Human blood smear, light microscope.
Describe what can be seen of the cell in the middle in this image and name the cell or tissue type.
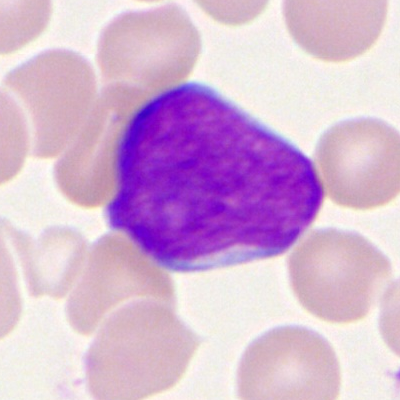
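First, the nucleus fills almost the whole cell. Second, it is a single unlobed mass. Third, the chromatin has a mottled pattern of darker and paler purple. Last, the cytoplasm is a thin rim, widest along the lower edge of the cell. This cell is a myeloblast.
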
